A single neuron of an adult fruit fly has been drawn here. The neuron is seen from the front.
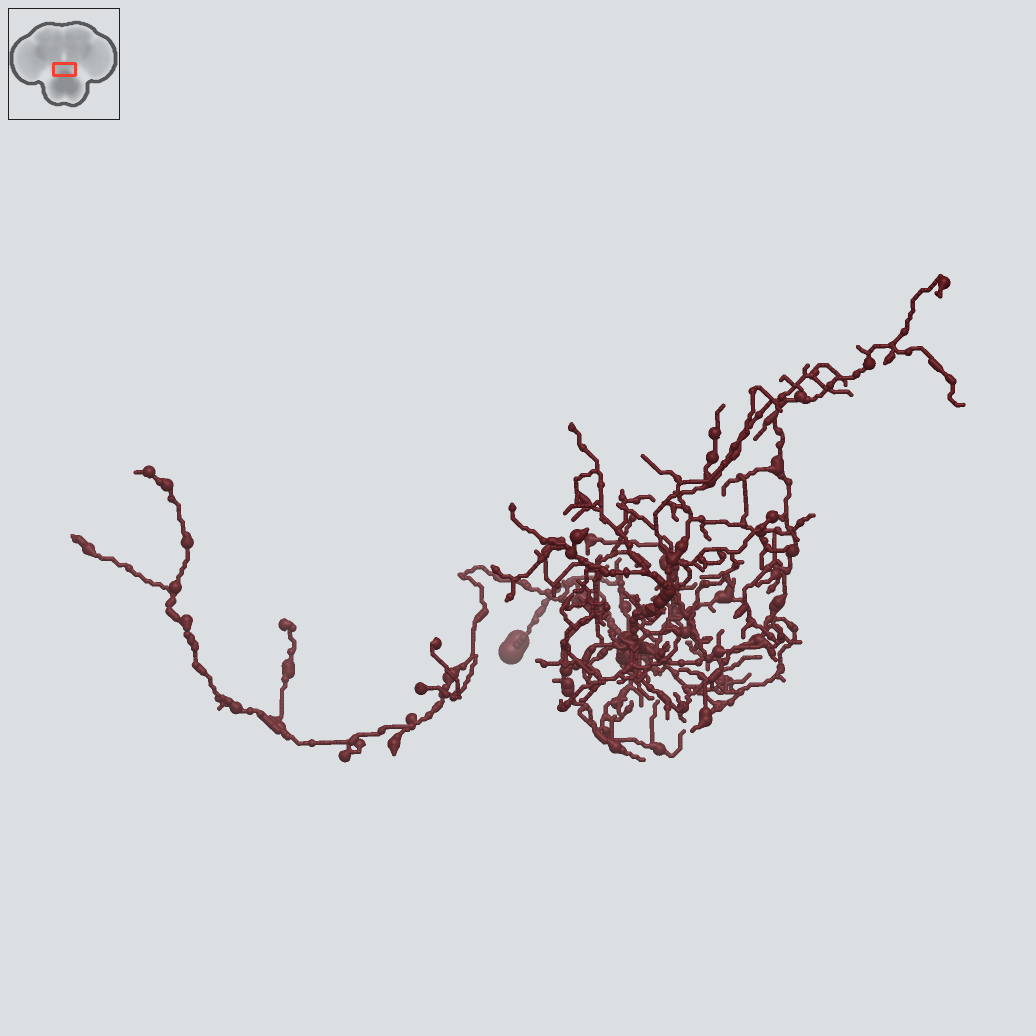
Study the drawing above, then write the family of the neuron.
hemilineage LB23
